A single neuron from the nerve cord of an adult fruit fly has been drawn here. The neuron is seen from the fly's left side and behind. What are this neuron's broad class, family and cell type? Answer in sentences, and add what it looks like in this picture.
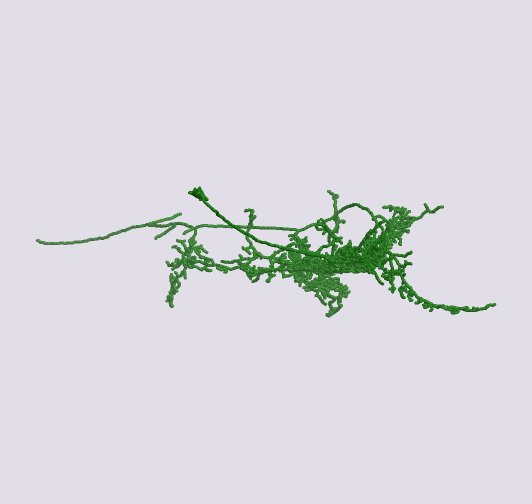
It is an ascending neuron. The family is hemilineage 09B. It is of cell type AN09B020. Dozens of branch ends can be seen. In this view it is more than twice as wide as it is tall.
